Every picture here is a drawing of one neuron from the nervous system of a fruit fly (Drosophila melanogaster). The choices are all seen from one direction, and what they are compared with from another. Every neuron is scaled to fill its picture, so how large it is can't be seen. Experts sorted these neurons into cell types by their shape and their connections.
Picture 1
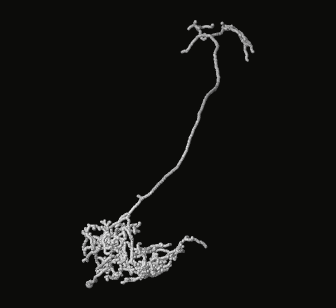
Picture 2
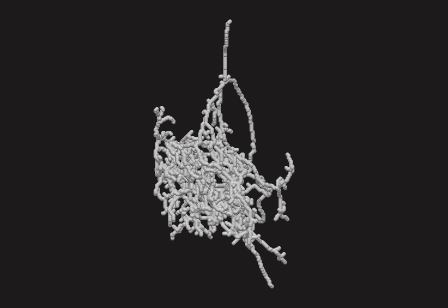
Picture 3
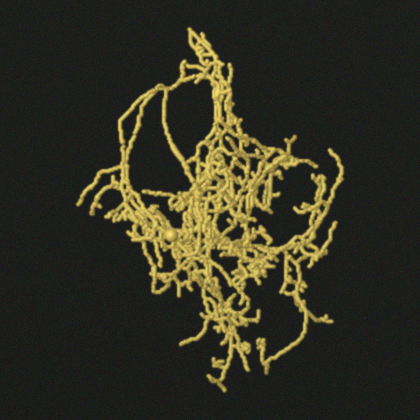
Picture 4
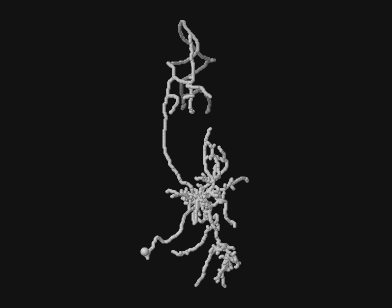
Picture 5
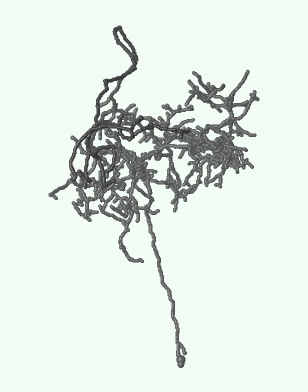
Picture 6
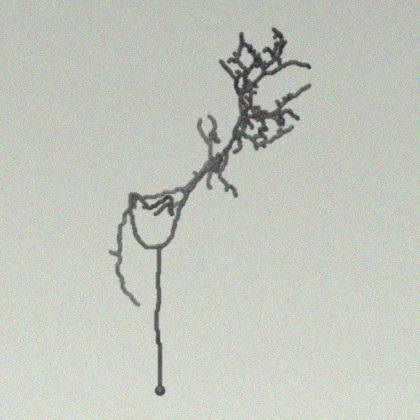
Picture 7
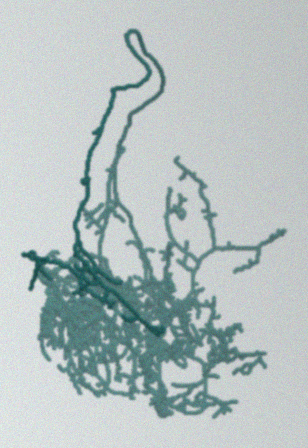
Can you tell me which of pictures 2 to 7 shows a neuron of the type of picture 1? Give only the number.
5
